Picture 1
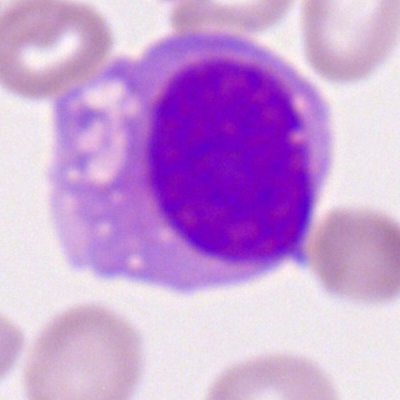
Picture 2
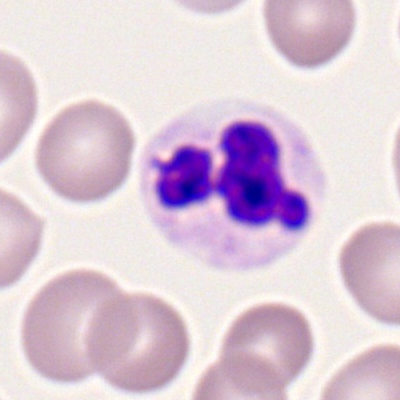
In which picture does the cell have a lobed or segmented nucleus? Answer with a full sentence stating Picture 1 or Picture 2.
For the cell in Picture 2, the nucleus is divided into lobes.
